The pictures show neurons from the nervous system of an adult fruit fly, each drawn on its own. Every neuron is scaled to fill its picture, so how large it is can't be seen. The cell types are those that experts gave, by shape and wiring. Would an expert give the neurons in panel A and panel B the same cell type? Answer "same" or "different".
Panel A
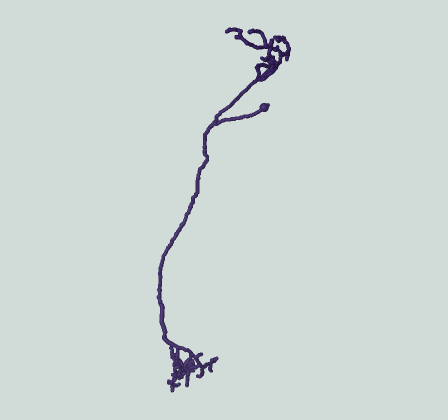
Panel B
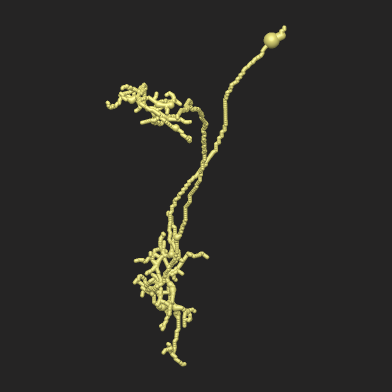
different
